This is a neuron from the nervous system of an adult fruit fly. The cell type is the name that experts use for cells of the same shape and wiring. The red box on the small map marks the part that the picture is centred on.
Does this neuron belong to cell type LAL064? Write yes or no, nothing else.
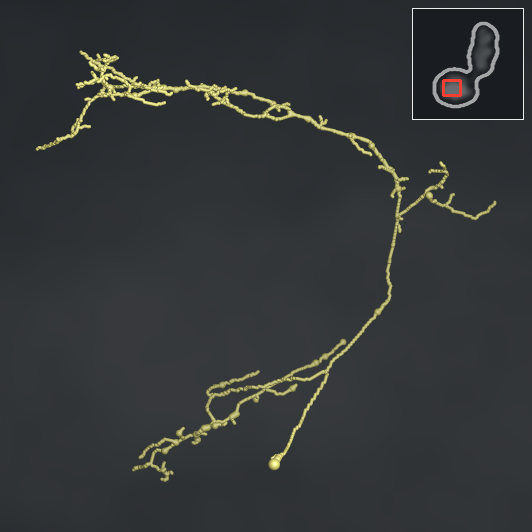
no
